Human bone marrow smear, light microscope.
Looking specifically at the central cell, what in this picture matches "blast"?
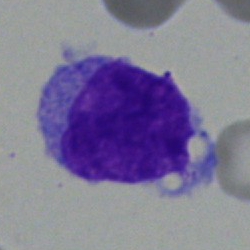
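This cell is a blast, and its nucleus is the feature that goes with the name most clearly.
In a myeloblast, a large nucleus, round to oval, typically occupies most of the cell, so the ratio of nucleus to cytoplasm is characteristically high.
Here the nucleus fills most of the cell and sits toward the right side, within an oval outline that is wider than it is tall. The chromatin is dark purple and mottled with paler patches rather than evenly smooth. At the lower right edge sit two round, clear vacuoles.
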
